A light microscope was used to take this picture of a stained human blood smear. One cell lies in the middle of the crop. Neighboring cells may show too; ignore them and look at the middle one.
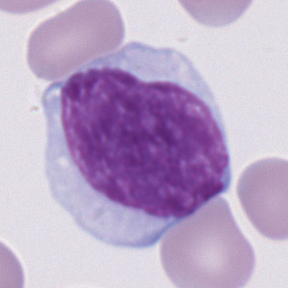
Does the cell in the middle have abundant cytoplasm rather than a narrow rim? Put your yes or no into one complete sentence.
No, the nucleus fills most of this cell.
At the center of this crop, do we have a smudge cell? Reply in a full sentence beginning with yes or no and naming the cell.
No, what is seen at the centre is a myeloblast instead of a smudge cell.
